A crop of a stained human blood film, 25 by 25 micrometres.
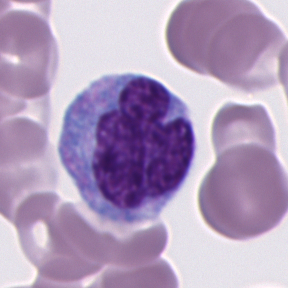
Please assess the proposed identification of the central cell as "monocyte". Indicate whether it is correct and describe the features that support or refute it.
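Yes, monocyte is the right name for the central cell. What decides it is the cytoplasm: pale grey-blue and sprinkled with very fine, faint pinkish-purple granules like dust.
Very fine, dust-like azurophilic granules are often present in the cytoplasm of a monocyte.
No nucleoli can be seen, a point that would fit both names.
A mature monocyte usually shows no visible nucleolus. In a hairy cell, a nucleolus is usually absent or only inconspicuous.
The cell is about 13 micrometres across, and its folded nucleus, about 12 by 9 micrometres with a deep notch cut into its upper edge, lies toward the right and fills about 60% of the cell's area. Red cells touch the lower edge of the cell.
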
